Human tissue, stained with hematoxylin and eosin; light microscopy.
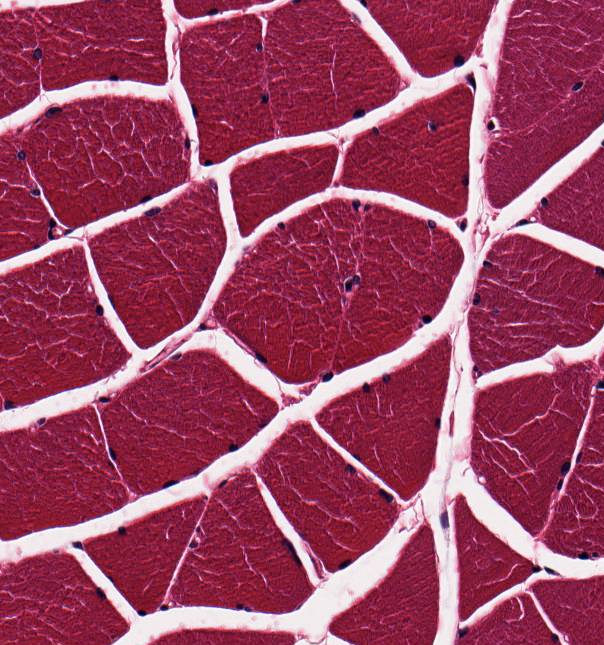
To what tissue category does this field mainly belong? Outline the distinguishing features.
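Skeletal muscle is the tissue shown. The field is filled with muscle fibres cut in cross-section, packed side by side as polygonal profiles with angular, many-sided, straight-edged outlines.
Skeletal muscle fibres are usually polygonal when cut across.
The nuclei are small, dark and flattened, and they lie at the edges of the fibres, just beneath their borders.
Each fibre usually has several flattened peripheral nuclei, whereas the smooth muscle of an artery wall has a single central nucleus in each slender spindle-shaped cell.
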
